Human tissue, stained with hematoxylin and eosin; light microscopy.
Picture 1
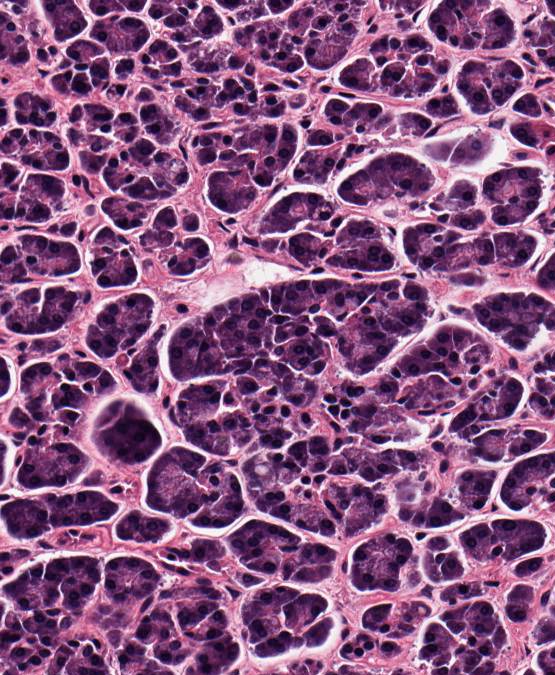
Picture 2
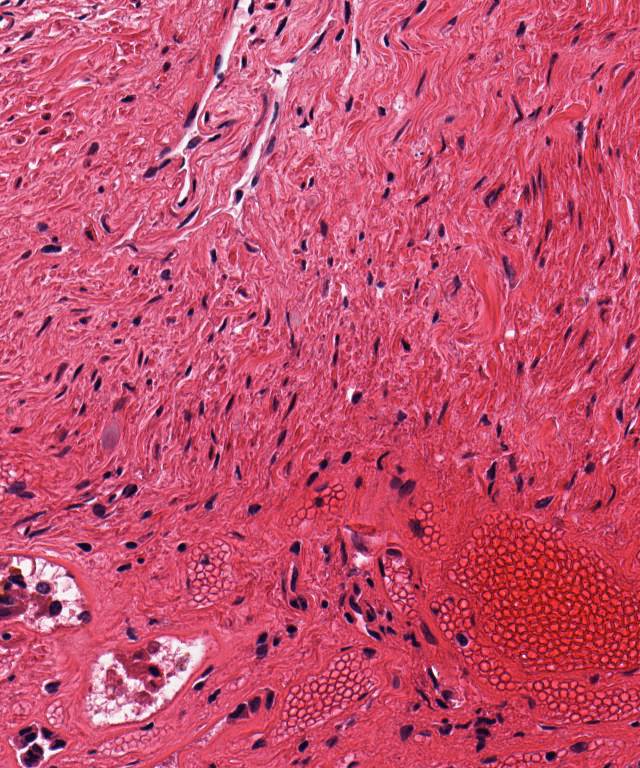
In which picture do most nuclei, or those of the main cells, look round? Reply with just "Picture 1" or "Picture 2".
Picture 1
